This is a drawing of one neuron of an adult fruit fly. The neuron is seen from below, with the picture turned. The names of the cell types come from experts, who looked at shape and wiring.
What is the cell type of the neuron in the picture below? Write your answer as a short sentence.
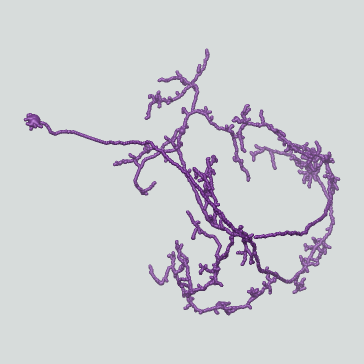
The cell type is AVLP551.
